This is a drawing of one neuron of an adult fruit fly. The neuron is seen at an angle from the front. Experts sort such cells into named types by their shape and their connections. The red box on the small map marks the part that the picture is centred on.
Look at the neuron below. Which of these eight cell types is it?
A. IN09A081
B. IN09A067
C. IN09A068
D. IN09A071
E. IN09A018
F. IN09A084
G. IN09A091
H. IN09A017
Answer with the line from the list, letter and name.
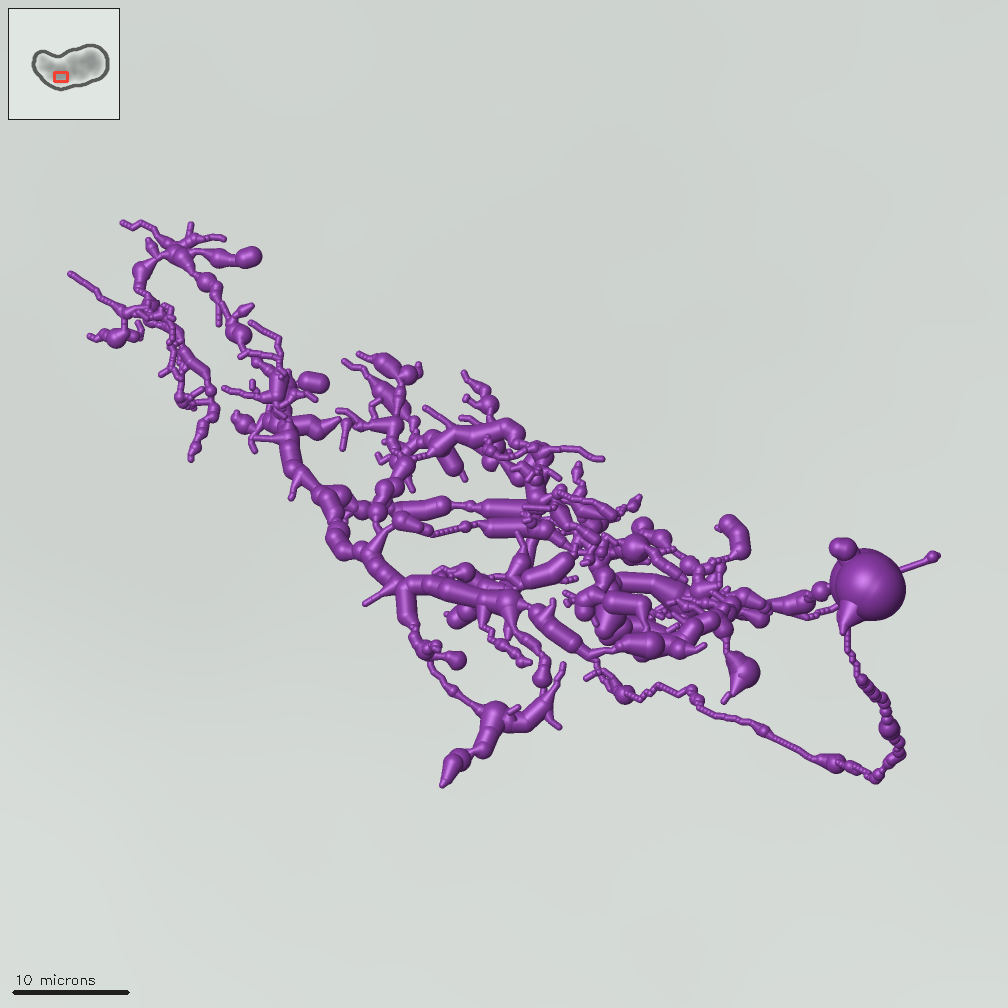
E. IN09A018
